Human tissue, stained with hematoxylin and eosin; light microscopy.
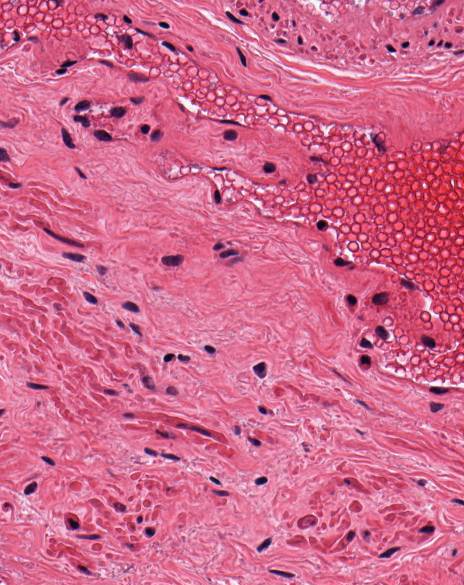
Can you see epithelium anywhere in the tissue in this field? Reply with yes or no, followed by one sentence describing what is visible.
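No. No epithelium is present anywhere in the field.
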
